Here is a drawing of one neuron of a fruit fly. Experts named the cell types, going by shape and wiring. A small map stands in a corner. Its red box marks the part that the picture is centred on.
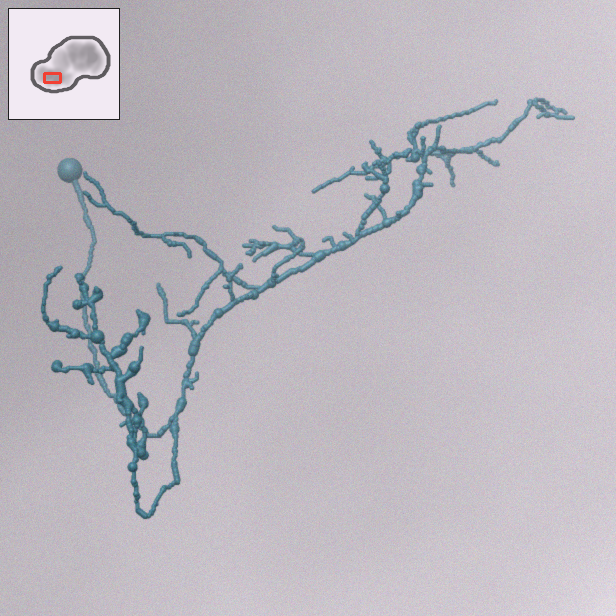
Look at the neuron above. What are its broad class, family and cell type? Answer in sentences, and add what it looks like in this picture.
This is a nerve-cord intrinsic neuron. Its family is hemilineage 09A. The cell type is IN09A045. Its cell body lies at the upper left of the picture. The picture shows dozens of branch ends.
